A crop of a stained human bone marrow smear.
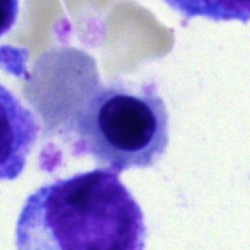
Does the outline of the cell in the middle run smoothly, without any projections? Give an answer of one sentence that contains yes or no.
No, ragged or frayed parts, projections, blebs or tags interrupt the cell's outline.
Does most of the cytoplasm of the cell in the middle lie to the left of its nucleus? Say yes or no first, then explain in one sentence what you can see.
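No. The cytoplasm is wider on the right and lower side of the nucleus than on the upper left.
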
